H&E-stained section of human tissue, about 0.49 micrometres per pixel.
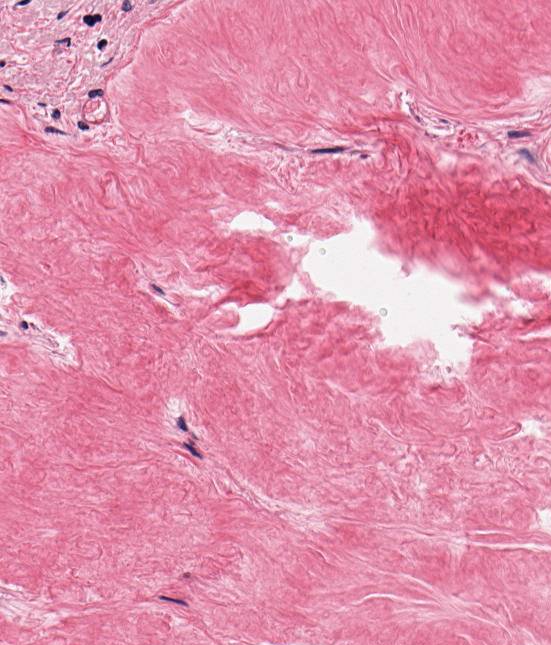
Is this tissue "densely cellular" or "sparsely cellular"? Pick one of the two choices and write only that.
Sparsely cellular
